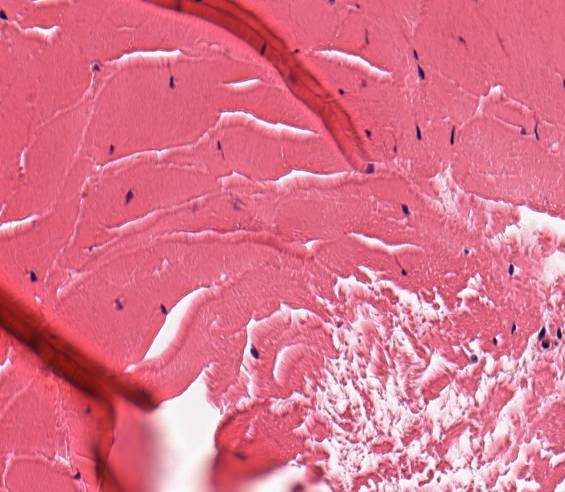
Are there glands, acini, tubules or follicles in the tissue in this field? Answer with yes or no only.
No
